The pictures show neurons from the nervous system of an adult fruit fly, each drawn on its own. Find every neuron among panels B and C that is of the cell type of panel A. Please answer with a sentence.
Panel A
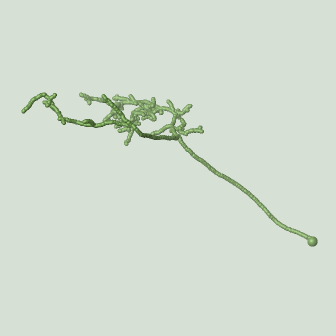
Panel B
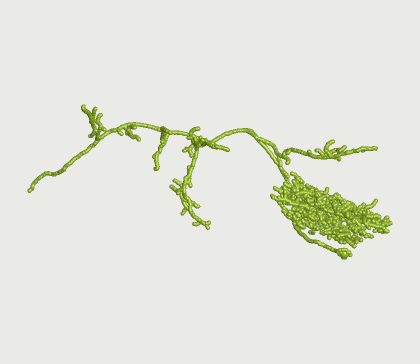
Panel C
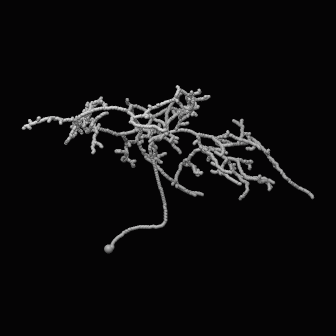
None of them is of the same cell type.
